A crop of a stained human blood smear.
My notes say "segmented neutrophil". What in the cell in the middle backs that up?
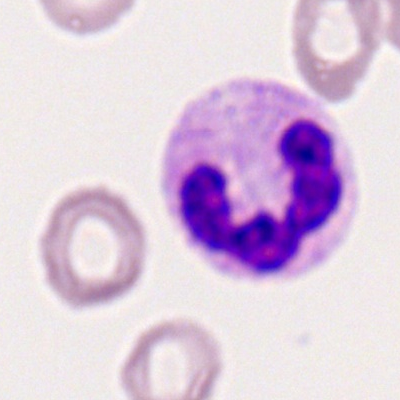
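This is a segmented neutrophil, and two features agree with the name.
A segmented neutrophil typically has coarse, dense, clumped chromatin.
Here the chromatin is dark purple and densely clumped, which agrees.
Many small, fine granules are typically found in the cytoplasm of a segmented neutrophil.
The cytoplasm here holds fine, faint lilac granules, which also agrees. The lobed nucleus curves around a pale central area and is open toward the top of the cell.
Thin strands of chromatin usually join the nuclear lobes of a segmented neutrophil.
The cytoplasm is plentiful and pale pinkish-lilac.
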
